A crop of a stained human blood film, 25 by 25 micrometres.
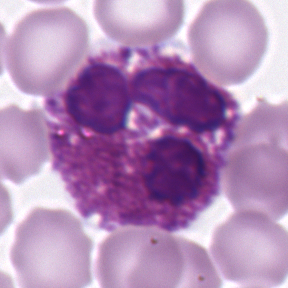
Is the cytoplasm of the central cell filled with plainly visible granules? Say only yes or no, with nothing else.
Yes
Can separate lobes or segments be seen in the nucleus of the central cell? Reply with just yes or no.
Yes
